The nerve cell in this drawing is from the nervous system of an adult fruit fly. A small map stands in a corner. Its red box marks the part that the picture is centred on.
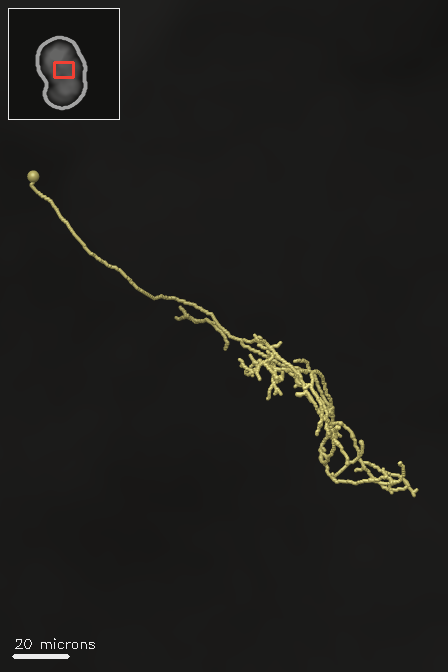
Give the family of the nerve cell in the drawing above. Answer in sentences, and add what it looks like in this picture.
The family is hemilineage LALa1_anterior. This is a central-brain intrinsic neuron. The cell body is at the upper left of the picture. From left to right in the picture it spans about 150 microns.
